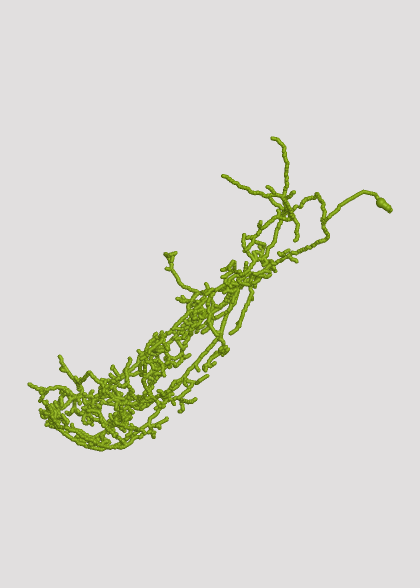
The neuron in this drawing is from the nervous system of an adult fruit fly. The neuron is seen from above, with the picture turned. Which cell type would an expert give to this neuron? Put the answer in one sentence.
The cell type is PVLP148.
